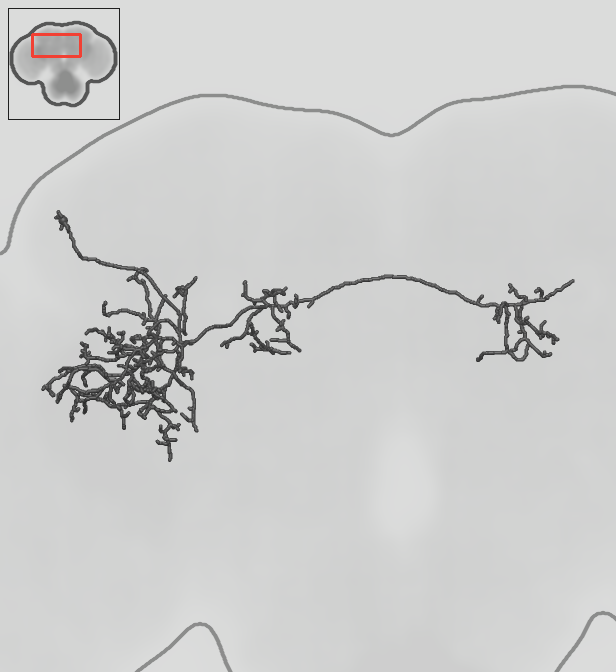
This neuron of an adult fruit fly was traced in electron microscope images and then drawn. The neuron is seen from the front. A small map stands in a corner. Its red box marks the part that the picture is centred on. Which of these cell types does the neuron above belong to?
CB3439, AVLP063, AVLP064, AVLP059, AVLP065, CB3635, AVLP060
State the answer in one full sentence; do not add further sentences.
The cell type held by this neuron is CB3439.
